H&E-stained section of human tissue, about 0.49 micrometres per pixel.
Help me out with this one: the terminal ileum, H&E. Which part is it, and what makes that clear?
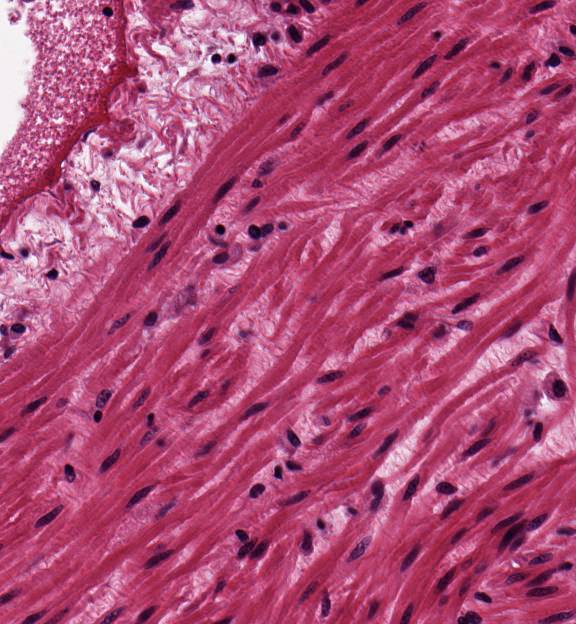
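Field: smooth muscle. Fills most of the field; fibres run diagonally, lower left to upper right. Nuclei elongated, cigar-shaped, parallel to the fibres; cytoplasm deep pink.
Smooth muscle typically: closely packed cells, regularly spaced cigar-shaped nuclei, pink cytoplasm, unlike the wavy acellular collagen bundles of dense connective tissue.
Upper left: loose, pale-staining connective tissue with wavy fibres between a vessel and the muscle.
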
